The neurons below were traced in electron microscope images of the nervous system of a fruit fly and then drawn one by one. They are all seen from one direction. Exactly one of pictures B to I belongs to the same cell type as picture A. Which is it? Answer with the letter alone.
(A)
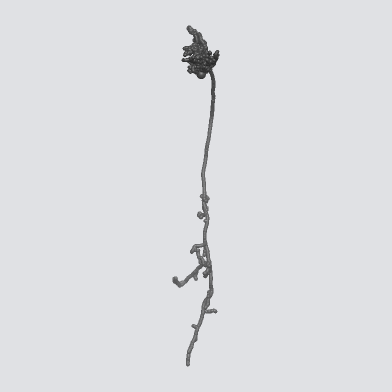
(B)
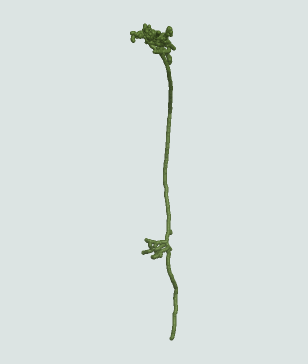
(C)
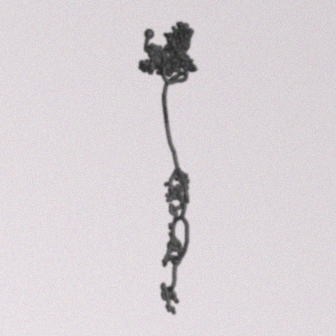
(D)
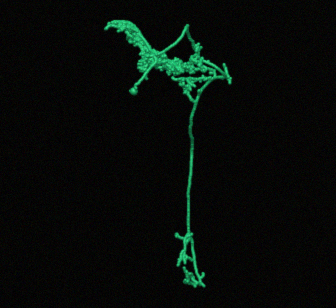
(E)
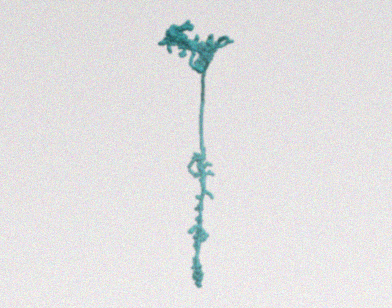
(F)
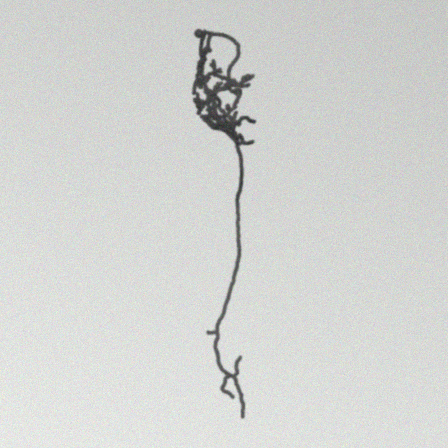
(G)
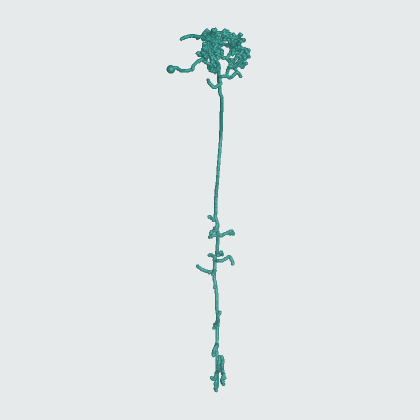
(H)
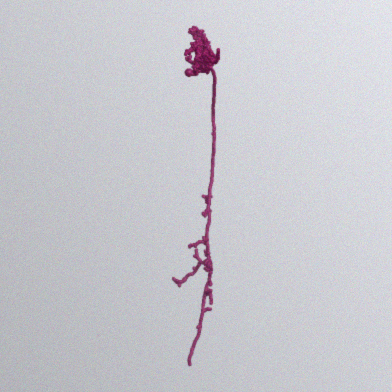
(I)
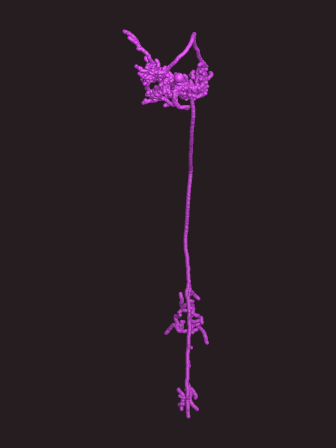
H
